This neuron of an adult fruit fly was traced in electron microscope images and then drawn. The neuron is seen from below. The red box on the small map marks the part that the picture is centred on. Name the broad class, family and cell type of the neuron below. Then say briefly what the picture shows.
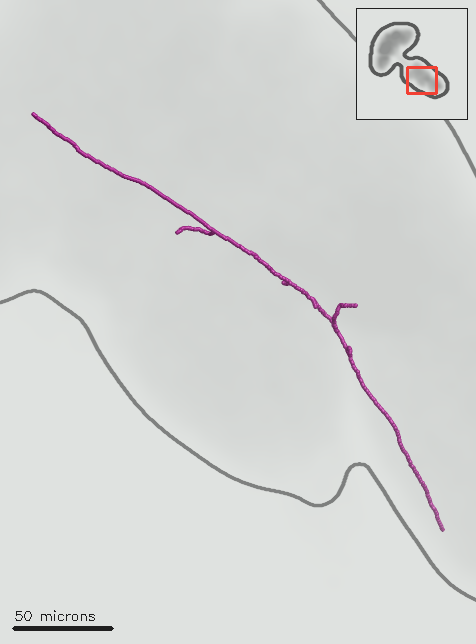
Its broad class is sensory neuron entering the nerve cord. The name of its family is class mechanosensory proprioceptive. The cell type is SApp05. It lies in the nerve cord. No cell body is drawn. There are a dozen or fewer branch ends.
